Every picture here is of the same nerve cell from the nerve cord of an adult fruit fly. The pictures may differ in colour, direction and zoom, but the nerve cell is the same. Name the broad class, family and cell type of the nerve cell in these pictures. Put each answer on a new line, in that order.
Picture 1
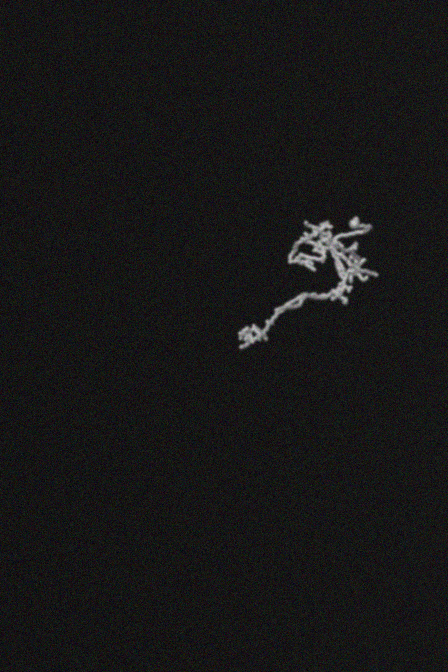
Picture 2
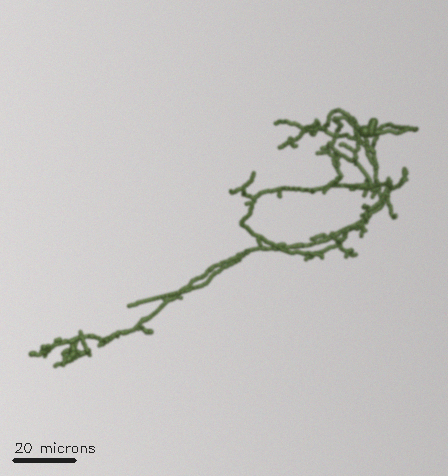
nerve-cord intrinsic neuron
hemilineage 19A
IN19A070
